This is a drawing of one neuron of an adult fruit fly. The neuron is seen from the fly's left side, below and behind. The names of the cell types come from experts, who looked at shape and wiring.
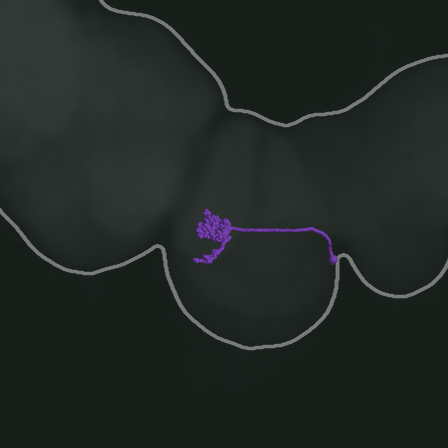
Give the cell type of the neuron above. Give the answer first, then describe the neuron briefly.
It is of cell type Tm24. This is an optic-lobe intrinsic neuron. Its cell body lies on the right of the picture. As drawn here it is more than twice as wide as it is tall.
